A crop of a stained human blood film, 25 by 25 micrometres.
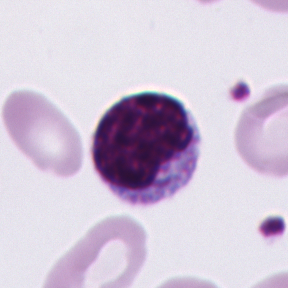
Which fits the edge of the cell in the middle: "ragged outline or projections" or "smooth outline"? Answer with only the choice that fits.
Smooth outline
